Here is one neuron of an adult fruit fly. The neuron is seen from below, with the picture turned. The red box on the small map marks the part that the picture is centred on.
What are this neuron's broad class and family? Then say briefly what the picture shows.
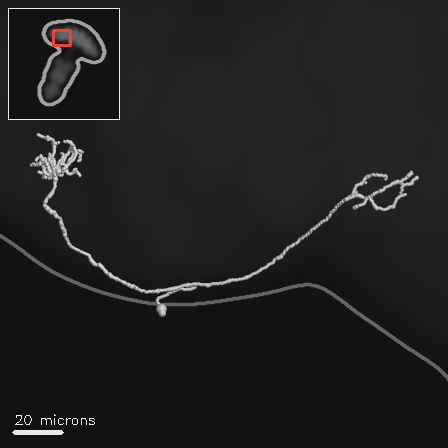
Its broad class is visual projection neuron. The family is LPC. It lies in the brain. From left to right in the picture it spans about 160 microns.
